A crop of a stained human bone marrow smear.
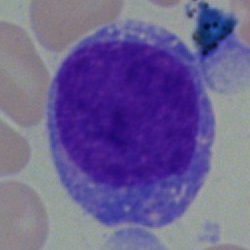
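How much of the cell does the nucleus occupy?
Most of it.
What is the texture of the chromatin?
Finely textured and evenly spread.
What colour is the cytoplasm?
Blue, with the rim widest below the nucleus.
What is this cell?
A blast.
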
